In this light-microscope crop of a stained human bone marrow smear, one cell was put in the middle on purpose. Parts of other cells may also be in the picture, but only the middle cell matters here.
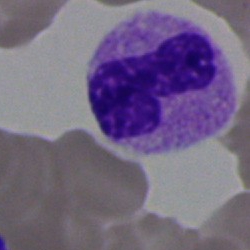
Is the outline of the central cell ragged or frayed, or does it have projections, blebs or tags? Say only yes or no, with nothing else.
No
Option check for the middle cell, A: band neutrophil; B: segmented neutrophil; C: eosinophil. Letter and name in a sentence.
The cell shown centrally is a band neutrophil; option A is the correct option.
